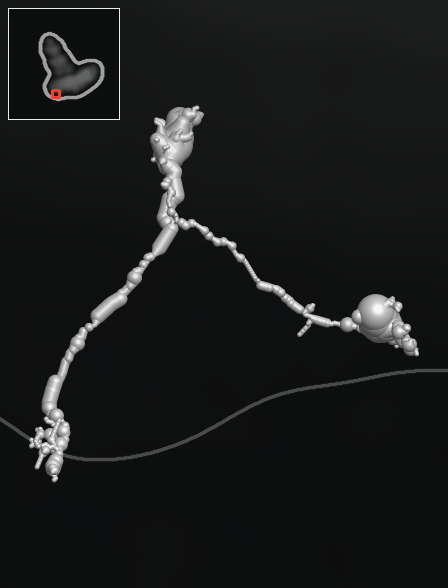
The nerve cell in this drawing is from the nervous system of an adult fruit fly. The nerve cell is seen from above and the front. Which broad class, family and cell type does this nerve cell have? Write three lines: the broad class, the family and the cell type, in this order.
optic-lobe intrinsic neuron
T
T1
